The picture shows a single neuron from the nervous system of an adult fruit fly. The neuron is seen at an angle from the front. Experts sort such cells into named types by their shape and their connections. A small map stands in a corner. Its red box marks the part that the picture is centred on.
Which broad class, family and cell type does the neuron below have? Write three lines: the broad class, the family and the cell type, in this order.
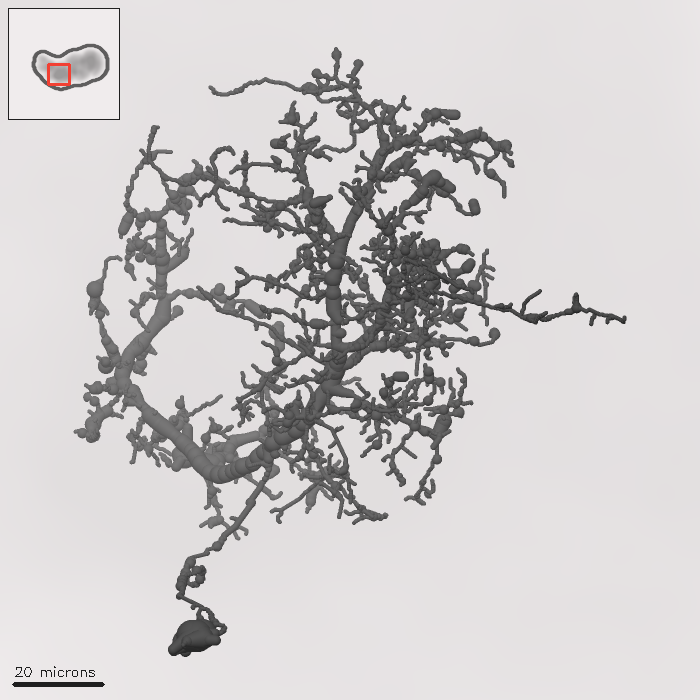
nerve-cord intrinsic neuron
hemilineage 13B
IN13B006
